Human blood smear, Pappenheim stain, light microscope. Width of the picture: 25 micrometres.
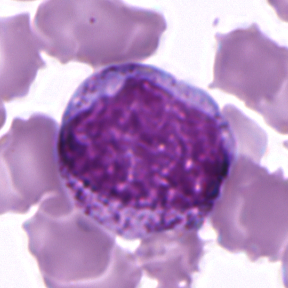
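Myelocyte, with a round outline and pale lilac cytoplasm. Dark purple granules gather in the cytoplasm below the nucleus. Red cells touch it on its left and right sides.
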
